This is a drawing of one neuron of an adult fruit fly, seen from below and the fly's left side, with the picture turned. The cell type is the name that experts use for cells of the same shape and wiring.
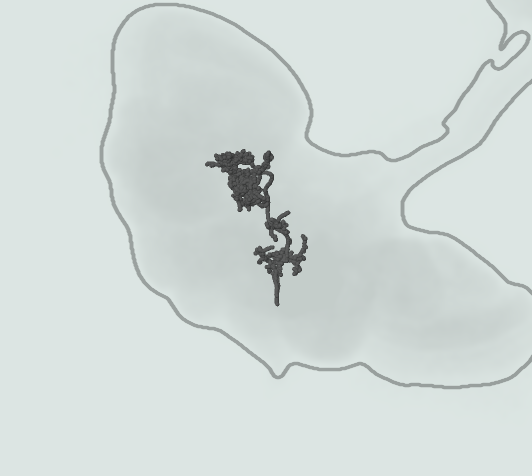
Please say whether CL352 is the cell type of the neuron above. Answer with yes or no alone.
no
